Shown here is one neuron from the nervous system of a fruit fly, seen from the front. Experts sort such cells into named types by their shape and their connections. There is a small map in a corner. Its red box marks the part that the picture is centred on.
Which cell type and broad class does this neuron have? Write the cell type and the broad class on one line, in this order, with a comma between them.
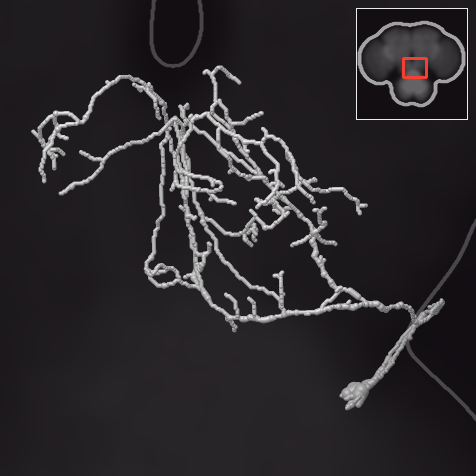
MN13, motor neuron of the brain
